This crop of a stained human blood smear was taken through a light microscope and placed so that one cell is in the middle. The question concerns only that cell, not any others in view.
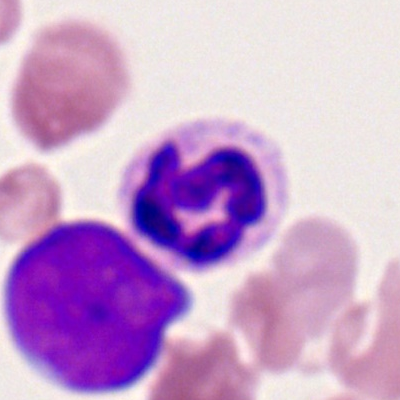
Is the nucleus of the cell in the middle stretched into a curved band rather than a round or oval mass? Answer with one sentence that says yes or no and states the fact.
Yes, within this cell the nucleus runs as one curved band without separate lobes.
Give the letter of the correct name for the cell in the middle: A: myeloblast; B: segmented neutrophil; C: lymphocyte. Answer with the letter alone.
B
